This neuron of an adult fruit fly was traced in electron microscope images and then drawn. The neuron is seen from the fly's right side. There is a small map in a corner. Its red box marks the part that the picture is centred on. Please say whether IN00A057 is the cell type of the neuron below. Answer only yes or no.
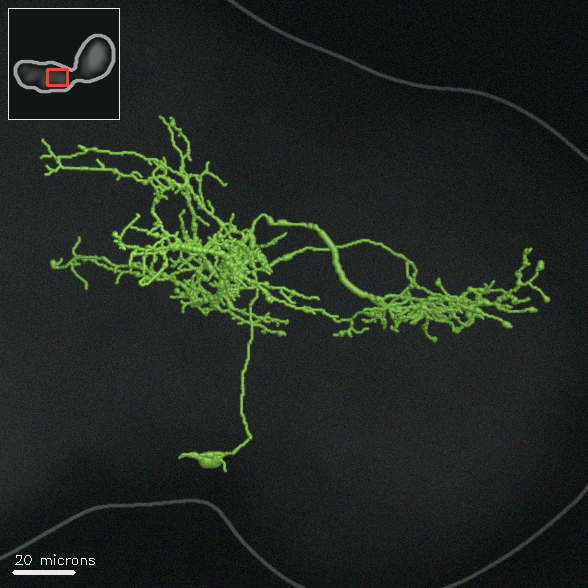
no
